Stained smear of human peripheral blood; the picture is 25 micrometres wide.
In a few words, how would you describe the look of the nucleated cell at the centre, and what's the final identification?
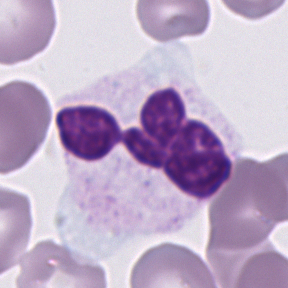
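Nucleus: four lobes, joined, in a chain running left to right across the cell. Cytoplasm: abundant, very pale, with fine scattered purplish granules. Identification: segmented neutrophil.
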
